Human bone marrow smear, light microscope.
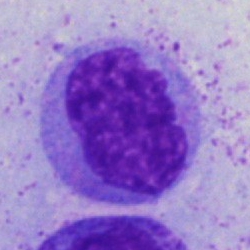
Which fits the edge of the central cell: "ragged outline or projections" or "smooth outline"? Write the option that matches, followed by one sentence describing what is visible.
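Smooth outline. The cell outline is roughly round and smooth.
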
